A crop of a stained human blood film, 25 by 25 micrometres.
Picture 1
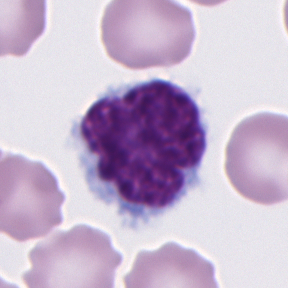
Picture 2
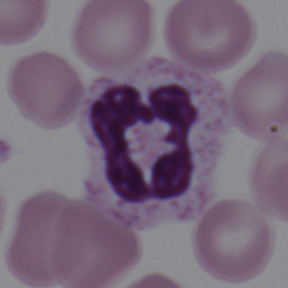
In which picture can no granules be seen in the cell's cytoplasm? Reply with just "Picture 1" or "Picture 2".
Picture 1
